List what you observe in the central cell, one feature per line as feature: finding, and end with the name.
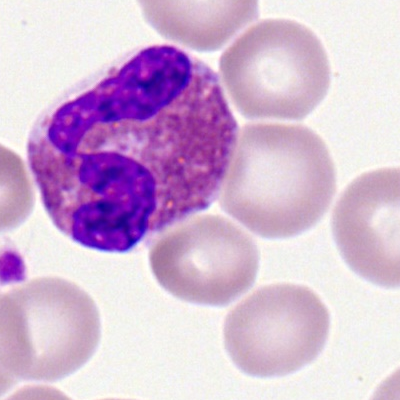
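Outline: smooth and roundish, without surface projections
Nucleoli: none visible in the nucleus
Fine granules: pinkish-lilac, filling the cytoplasm
Larger granules: a few, slightly larger, orange-red, scattered in the cytoplasm
Name: eosinophil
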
